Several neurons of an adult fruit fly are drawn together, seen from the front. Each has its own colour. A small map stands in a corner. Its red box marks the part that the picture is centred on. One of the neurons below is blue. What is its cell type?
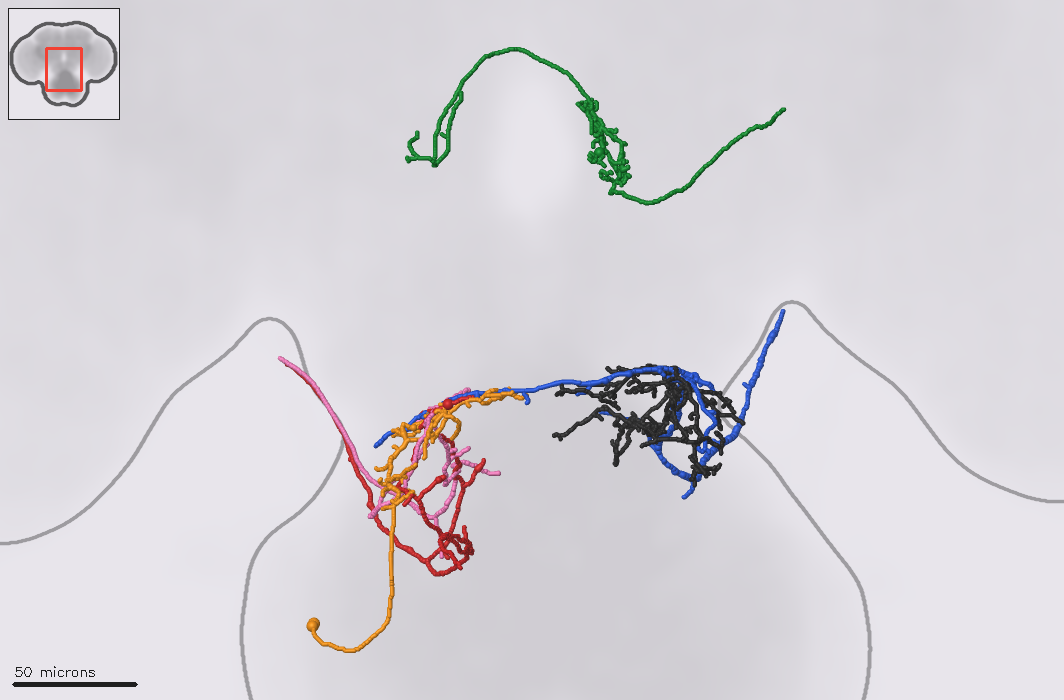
SNpp24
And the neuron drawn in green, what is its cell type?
ORN_VM6v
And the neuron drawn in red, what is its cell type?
SNpp35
